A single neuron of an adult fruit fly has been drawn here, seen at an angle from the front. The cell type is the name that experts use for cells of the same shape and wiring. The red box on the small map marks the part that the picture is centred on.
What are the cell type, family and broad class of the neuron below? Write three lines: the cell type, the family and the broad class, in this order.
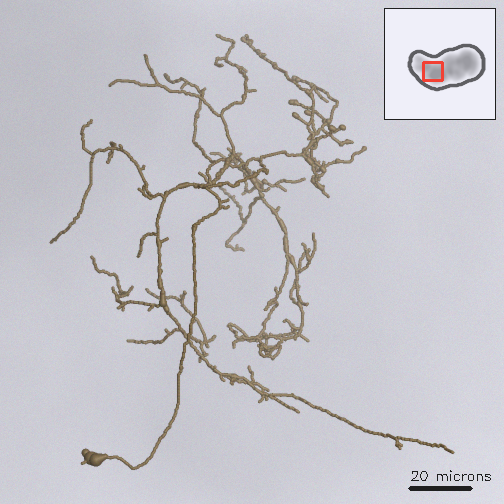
IN03B065
hemilineage 03B
nerve-cord intrinsic neuron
